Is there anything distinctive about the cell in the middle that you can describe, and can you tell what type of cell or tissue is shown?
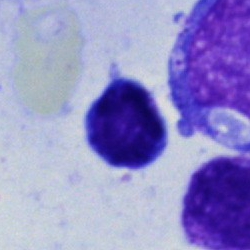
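Roughly round outline, smooth edges on this one. The nucleus fills almost the whole cell, and its chromatin is dense, staining very dark blue-purple. There's a small pale projection at the top edge, too. It's a lymphocyte.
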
